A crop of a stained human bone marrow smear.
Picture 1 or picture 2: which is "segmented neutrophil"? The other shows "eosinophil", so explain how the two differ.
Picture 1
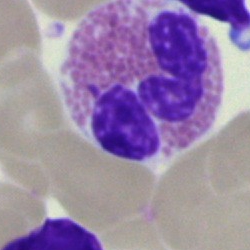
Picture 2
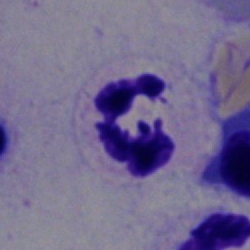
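Picture 1 shows the eosinophil, and picture 2 the segmented neutrophil. I'd start with the cytoplasm: in picture 1 it is packed with coarse, rounded pink-red granules all around the nucleus, leaving little clear background visible. In picture 2 the cytoplasm is abundant and very pale, close to the background colour.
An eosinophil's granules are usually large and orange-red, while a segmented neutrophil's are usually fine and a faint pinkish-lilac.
Next, the nucleus: in picture 2 it curves into a C shape opening to the right, made of several lumpy lobes joined along the curve.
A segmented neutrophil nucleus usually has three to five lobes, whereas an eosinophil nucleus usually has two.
Both have dense chromatin, dark purple throughout in picture 2 and deep purple with a clumped rather than fine texture in picture 1, where the cell outline is roughly round.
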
